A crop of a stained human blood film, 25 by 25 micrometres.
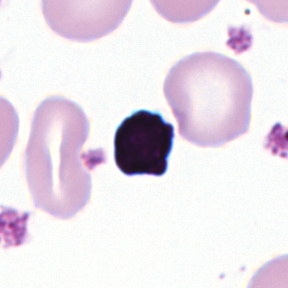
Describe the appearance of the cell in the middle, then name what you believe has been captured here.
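Looking at the chromatin first, I see it is very dense, staining an almost even purple-black. I can't make out any nucleoli in the nucleus. There is very little cytoplasm; barely any rim shows around the nucleus, and I see no granules in it. This one is a normoblast.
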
